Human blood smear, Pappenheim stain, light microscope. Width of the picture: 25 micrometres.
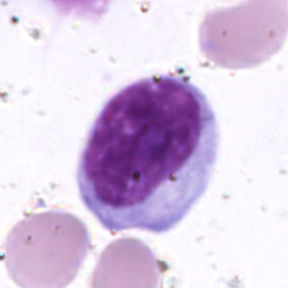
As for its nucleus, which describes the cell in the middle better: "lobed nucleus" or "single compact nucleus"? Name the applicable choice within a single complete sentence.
There is one compact round, oval or kidney-shaped nucleus in this cell.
